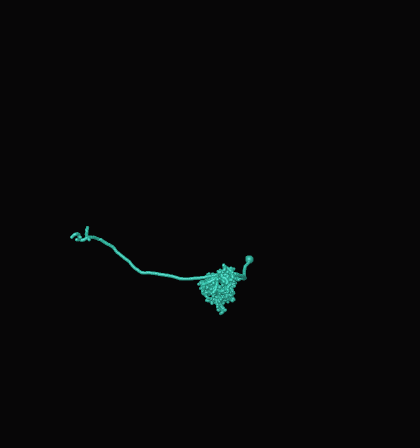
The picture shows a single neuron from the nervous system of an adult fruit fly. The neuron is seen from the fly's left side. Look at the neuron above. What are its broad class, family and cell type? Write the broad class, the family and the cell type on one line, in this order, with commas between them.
ascending neuron, hemilineage 19B, AN19B004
